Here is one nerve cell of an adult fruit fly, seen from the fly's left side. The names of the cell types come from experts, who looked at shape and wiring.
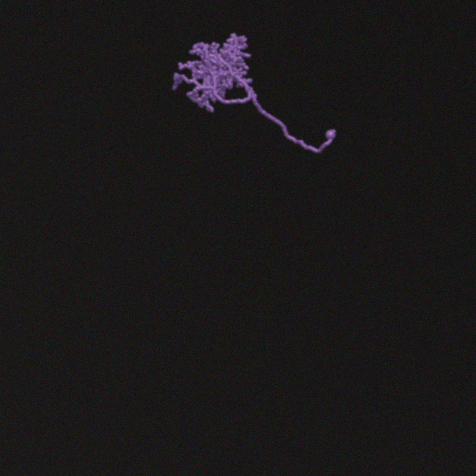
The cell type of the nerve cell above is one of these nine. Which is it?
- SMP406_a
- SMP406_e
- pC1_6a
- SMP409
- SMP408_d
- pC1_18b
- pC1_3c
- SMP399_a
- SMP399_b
SMP399_a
